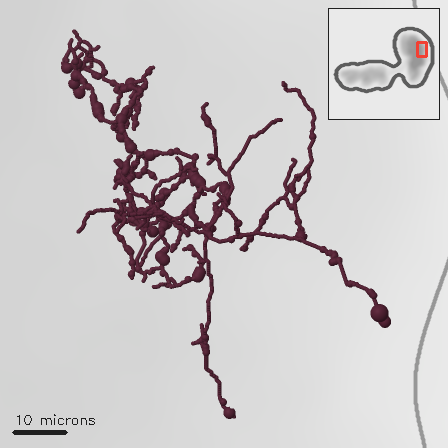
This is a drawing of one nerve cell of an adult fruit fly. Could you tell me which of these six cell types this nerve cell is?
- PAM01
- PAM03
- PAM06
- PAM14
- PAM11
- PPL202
PAM06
